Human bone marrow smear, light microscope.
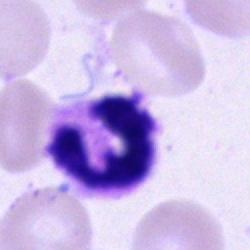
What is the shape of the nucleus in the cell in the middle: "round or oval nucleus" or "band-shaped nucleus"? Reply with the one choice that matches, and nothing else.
Band-shaped nucleus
